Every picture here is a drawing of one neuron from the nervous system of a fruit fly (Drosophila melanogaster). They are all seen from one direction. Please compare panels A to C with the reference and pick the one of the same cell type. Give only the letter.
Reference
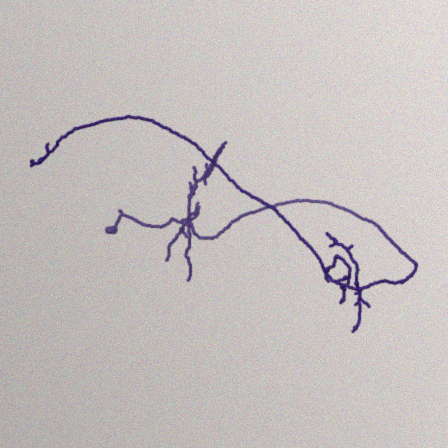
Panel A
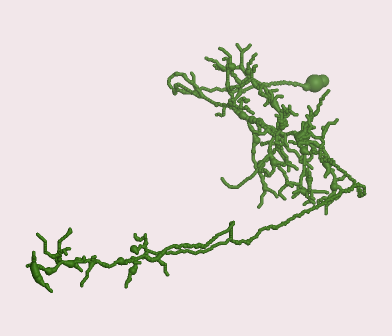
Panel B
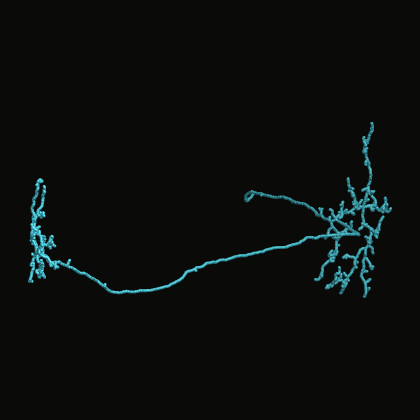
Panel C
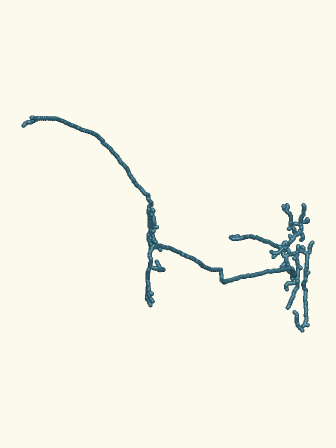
C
